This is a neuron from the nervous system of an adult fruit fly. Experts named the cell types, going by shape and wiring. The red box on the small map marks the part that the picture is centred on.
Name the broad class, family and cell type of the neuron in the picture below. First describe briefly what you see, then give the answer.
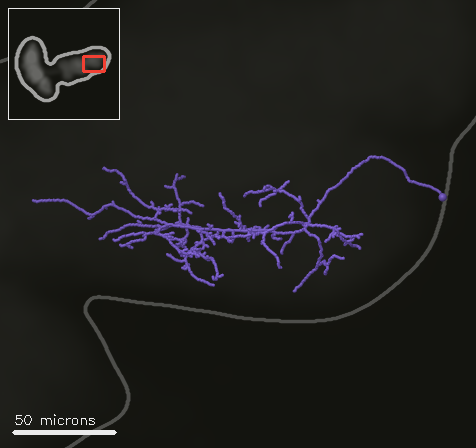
It lies in the nerve cord. Its cell body lies on the right of the picture. Dozens of branch ends can be seen. This is a nerve-cord intrinsic neuron. Its family is hemilineage 20A.22A. The cell type is IN20A.22A073.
